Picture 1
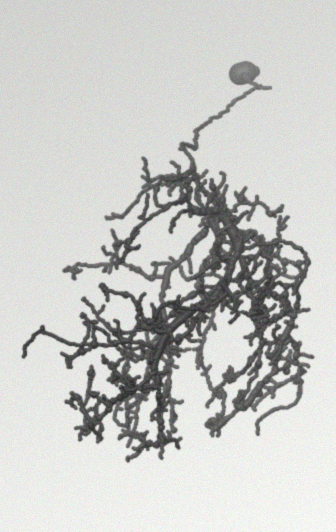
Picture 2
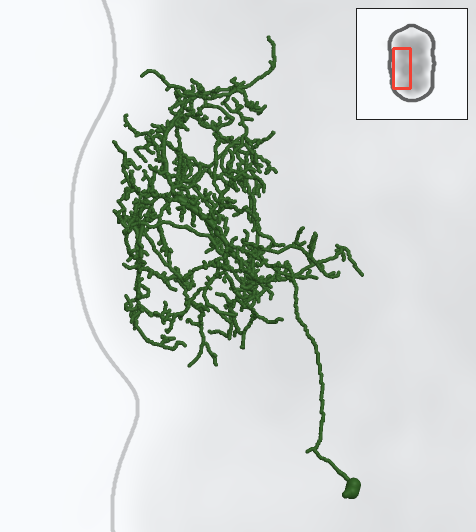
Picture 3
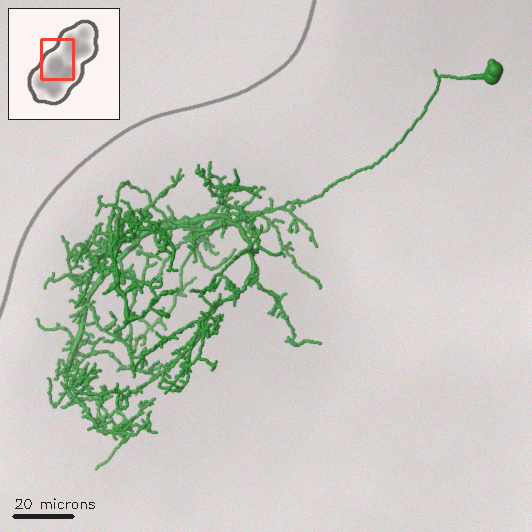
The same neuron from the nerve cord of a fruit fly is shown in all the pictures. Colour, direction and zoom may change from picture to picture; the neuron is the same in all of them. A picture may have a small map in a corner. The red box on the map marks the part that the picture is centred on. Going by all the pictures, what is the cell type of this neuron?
IN03A017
